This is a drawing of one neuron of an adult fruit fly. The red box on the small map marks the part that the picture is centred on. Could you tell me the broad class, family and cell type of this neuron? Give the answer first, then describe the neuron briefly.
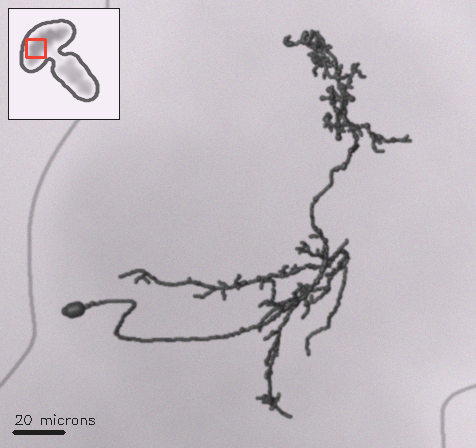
Its broad class is central-brain intrinsic neuron. The family is hemilineage SLPav2. Its cell type is SMP046. It lies in the brain. By the scale bar it is about 160 microns tall in this view. Dozens of branch ends can be seen.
